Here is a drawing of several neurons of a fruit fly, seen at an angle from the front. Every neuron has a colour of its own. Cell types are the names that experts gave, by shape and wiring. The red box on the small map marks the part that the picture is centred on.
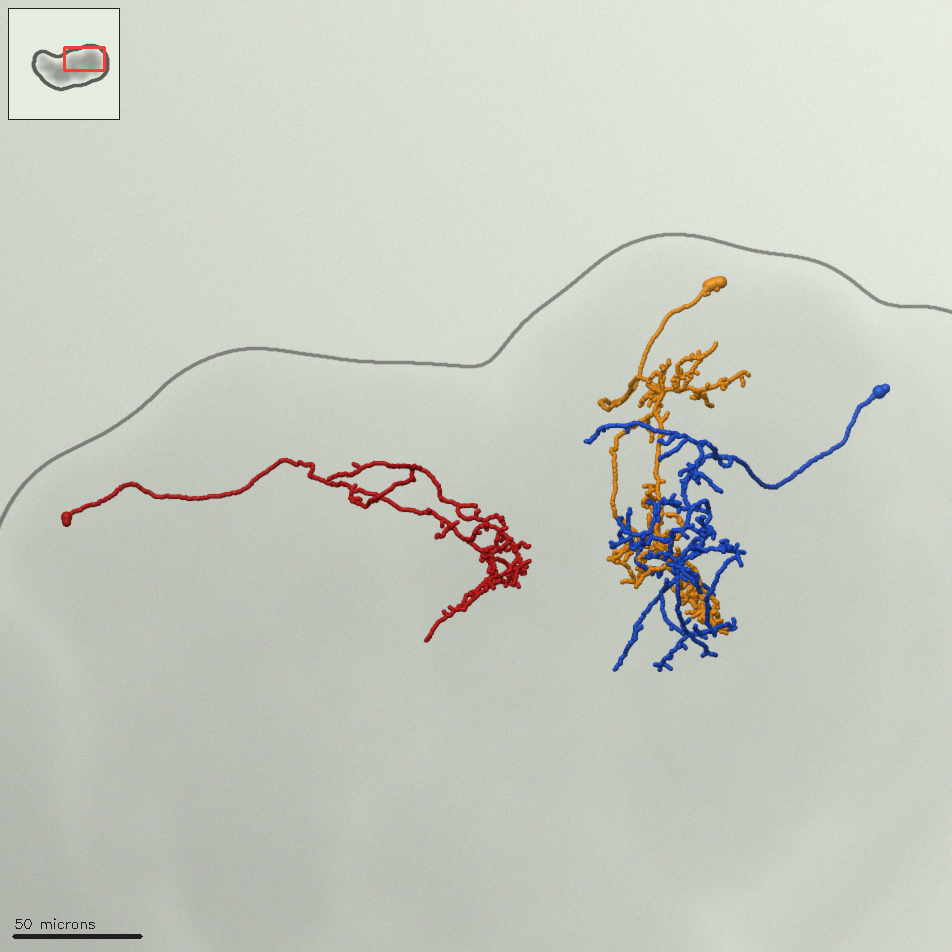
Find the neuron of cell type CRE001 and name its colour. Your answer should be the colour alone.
blue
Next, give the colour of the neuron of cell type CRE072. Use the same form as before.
orange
